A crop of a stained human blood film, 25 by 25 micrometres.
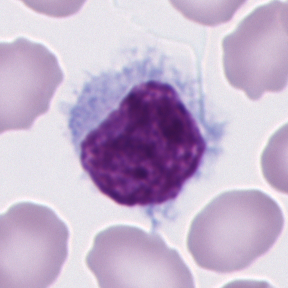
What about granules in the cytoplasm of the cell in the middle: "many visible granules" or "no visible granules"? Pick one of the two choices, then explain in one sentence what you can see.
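No visible granules. No granules are seen in the cytoplasm.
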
